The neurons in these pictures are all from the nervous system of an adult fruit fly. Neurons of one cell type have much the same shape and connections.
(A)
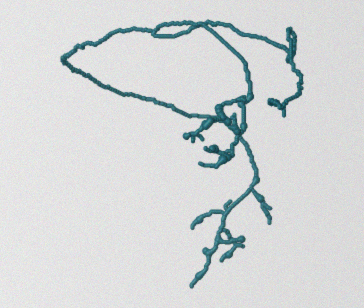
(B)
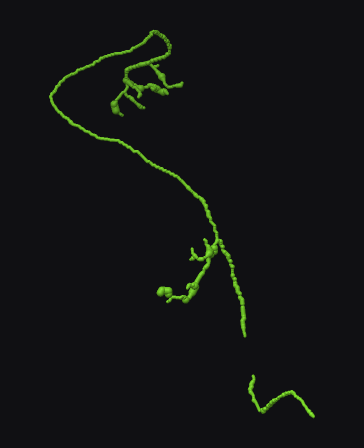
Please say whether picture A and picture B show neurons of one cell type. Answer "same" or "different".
same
